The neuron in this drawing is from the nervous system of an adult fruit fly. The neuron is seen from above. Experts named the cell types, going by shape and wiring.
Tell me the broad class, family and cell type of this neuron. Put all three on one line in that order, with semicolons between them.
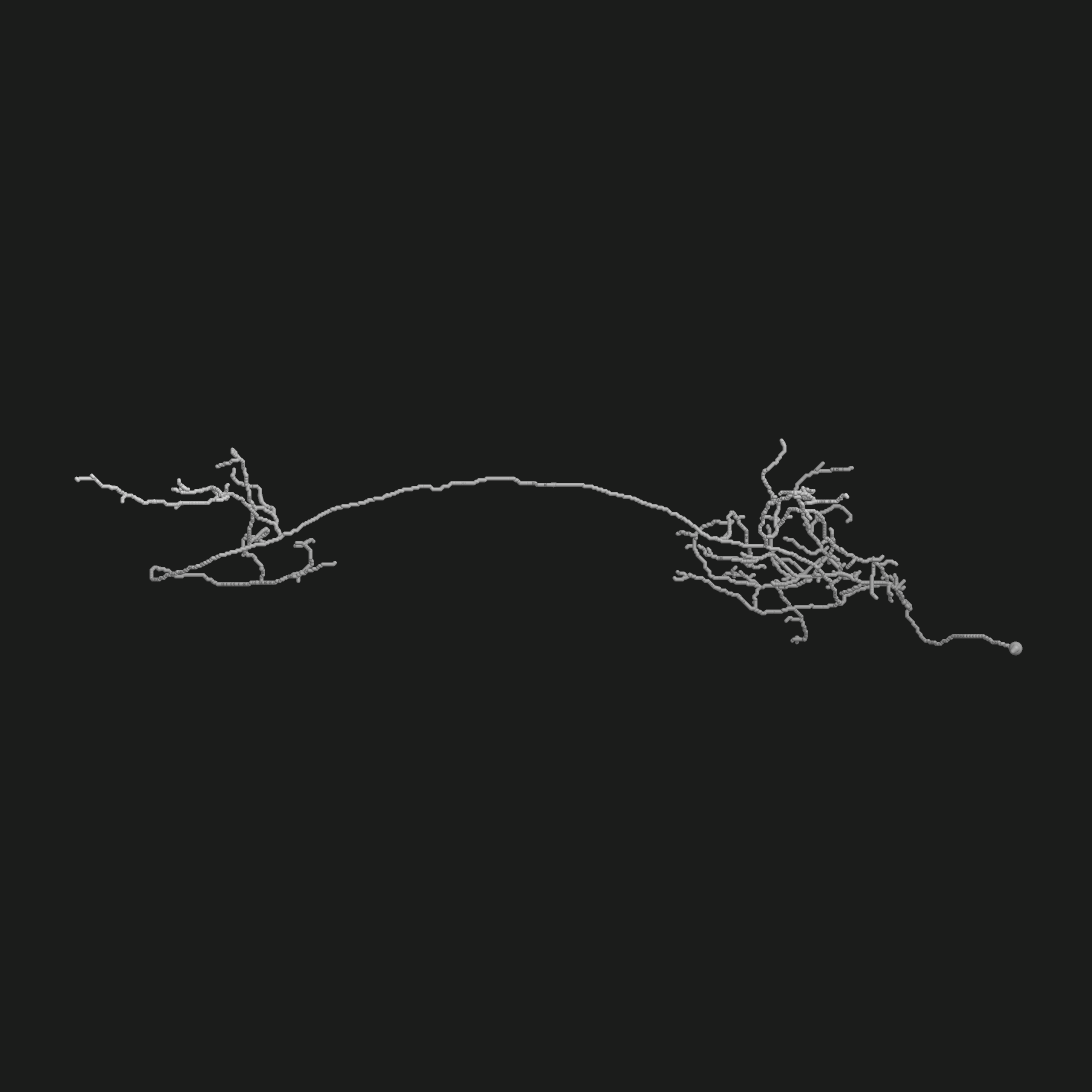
central-brain intrinsic neuron; hemilineage VPNp&v1_posterior; PLP154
